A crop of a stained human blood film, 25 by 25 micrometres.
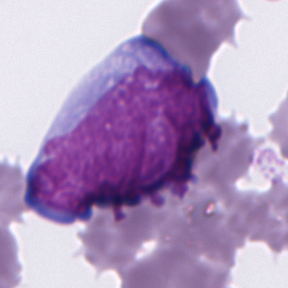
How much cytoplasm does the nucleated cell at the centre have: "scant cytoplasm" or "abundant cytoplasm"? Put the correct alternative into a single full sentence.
The cytoplasm of this cell is scant, a narrow rim.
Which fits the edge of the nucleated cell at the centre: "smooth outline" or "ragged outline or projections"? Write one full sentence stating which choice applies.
The border of the cell is ragged or frayed, or shows projections, blebs or tags.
